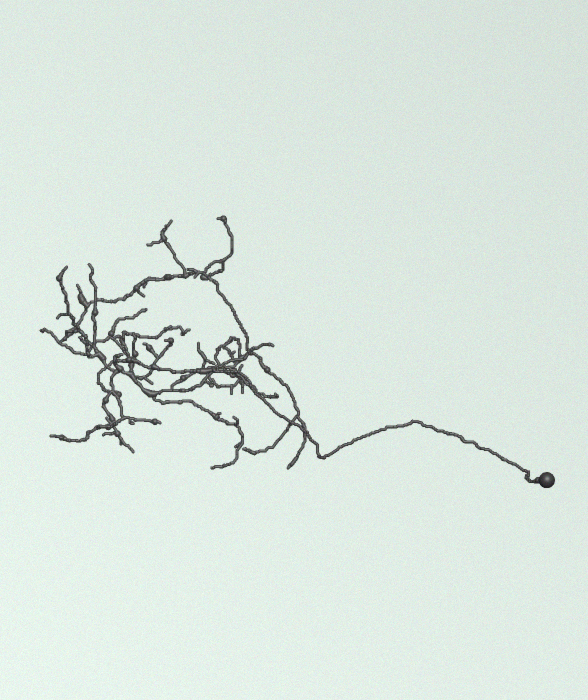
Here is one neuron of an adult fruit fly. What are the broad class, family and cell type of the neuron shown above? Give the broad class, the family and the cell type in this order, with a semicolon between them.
nerve-cord intrinsic neuron; hemilineage 14A; IN14A036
